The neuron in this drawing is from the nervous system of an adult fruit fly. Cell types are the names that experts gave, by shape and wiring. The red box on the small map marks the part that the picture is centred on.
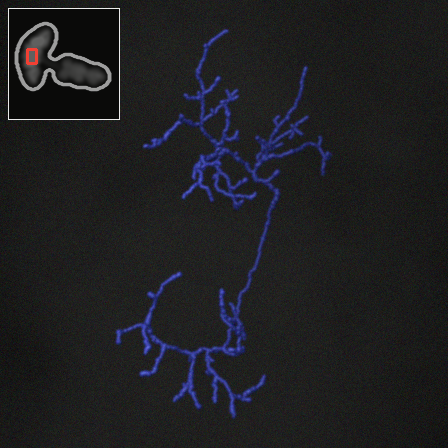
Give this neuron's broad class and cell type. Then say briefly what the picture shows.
This is a central-brain intrinsic neuron. It is of cell type GNG221. It lies in the brain. No cell body is drawn. The picture shows dozens of branch ends.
